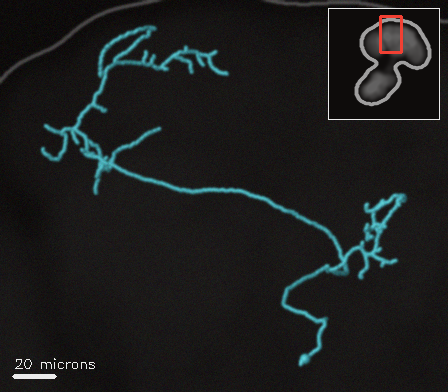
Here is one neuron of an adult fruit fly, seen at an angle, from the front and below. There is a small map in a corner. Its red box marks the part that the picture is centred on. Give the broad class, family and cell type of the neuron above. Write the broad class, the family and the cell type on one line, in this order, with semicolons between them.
central-brain intrinsic neuron; hemilineage ALv1; M_vPNml54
